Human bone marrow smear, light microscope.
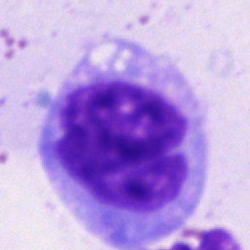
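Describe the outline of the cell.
Oval and smooth.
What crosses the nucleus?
A groove, dividing it into upper and lower parts.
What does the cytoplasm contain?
No granules; a small cluster of clear vacuoles lies at the top of the cell.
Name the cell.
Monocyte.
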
